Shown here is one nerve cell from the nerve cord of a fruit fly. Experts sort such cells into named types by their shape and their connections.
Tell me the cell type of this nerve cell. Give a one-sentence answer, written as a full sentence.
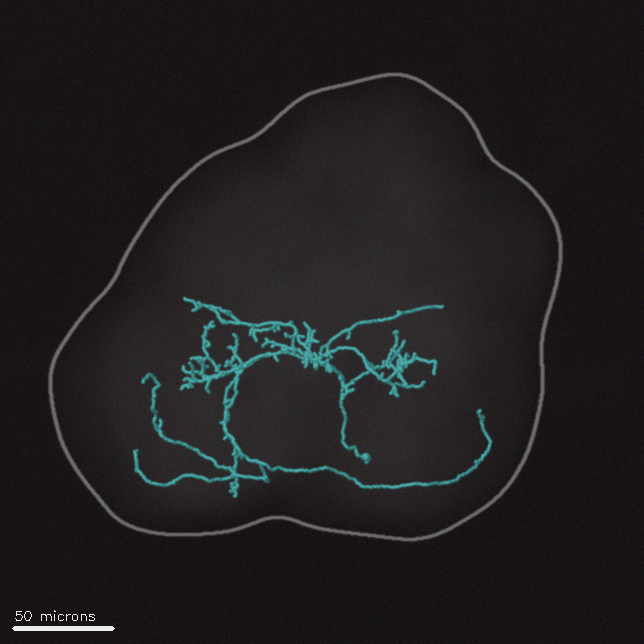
Under the cell type IN12B046 falls this nerve cell.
